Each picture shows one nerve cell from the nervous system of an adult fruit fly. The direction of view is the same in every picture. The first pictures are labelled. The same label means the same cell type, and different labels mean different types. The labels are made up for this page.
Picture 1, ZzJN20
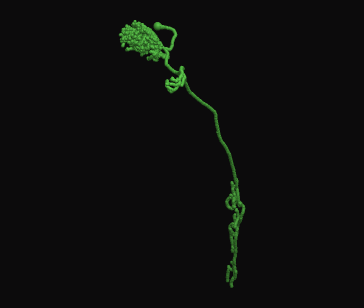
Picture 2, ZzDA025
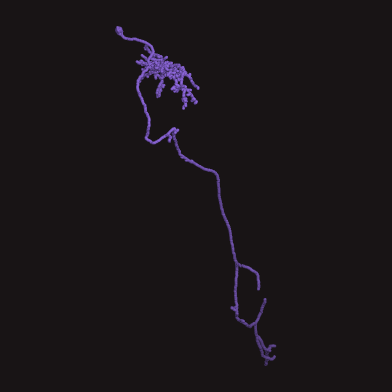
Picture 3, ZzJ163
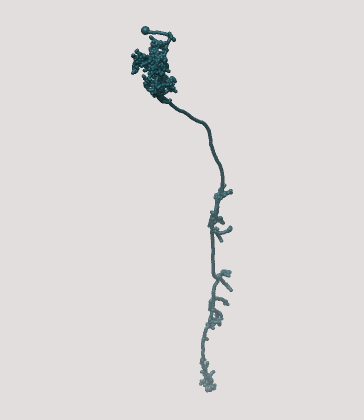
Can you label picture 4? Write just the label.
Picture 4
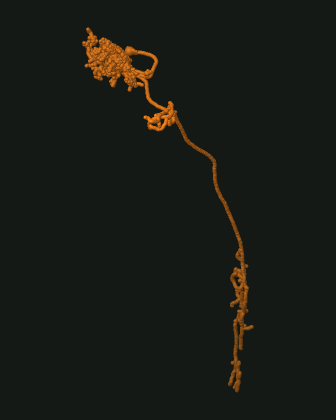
ZzJN20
